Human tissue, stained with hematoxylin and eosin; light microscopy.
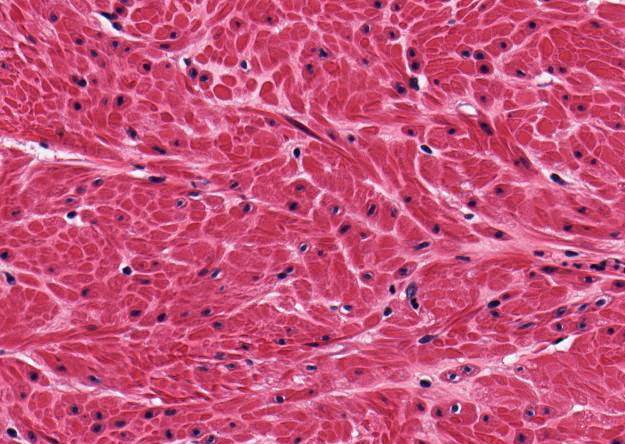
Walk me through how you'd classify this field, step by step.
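Smooth muscle. Each cell carries one oval dark nucleus, centrally placed.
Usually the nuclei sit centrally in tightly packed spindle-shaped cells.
Cells and bundles parted only by thin pale connective tissue strands.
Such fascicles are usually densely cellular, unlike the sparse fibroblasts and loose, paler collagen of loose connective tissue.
Large vessels absent; capillary-sized spaces only. Scattered clear cracks between cells are shrinkage artefact.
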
